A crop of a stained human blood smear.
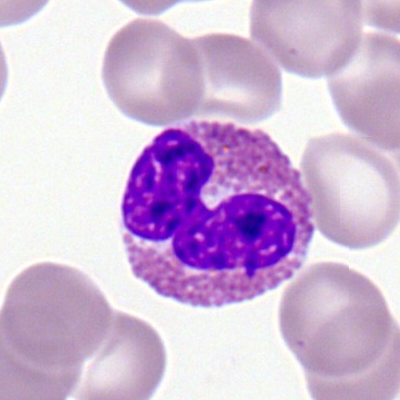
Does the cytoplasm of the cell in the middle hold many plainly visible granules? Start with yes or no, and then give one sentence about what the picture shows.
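Yes. The cytoplasm is densely packed with granules.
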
